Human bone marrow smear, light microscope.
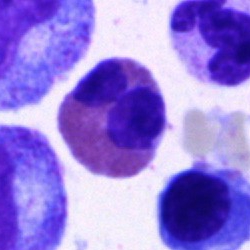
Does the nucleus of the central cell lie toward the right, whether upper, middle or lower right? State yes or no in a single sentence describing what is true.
Yes, the nucleus of the cell is shifted toward the right.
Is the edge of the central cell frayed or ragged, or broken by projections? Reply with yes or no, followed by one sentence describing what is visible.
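No. The cell outline is roughly round with a smooth edge.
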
